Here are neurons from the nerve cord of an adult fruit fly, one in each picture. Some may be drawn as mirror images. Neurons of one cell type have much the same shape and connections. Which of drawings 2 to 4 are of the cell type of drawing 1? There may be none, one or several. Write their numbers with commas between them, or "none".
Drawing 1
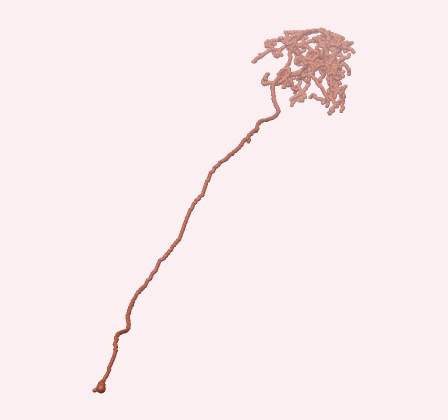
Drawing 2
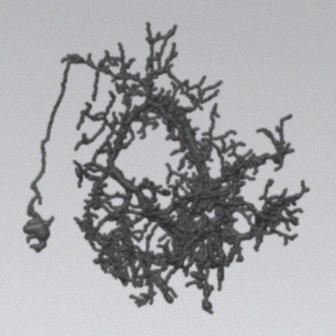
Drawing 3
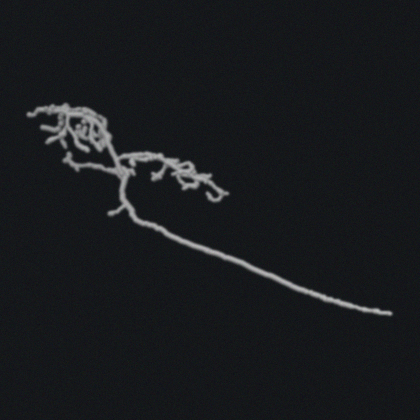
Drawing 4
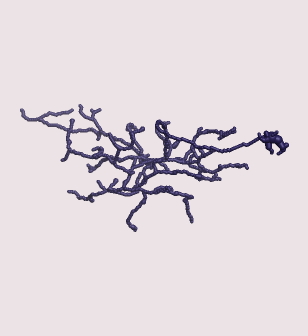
3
